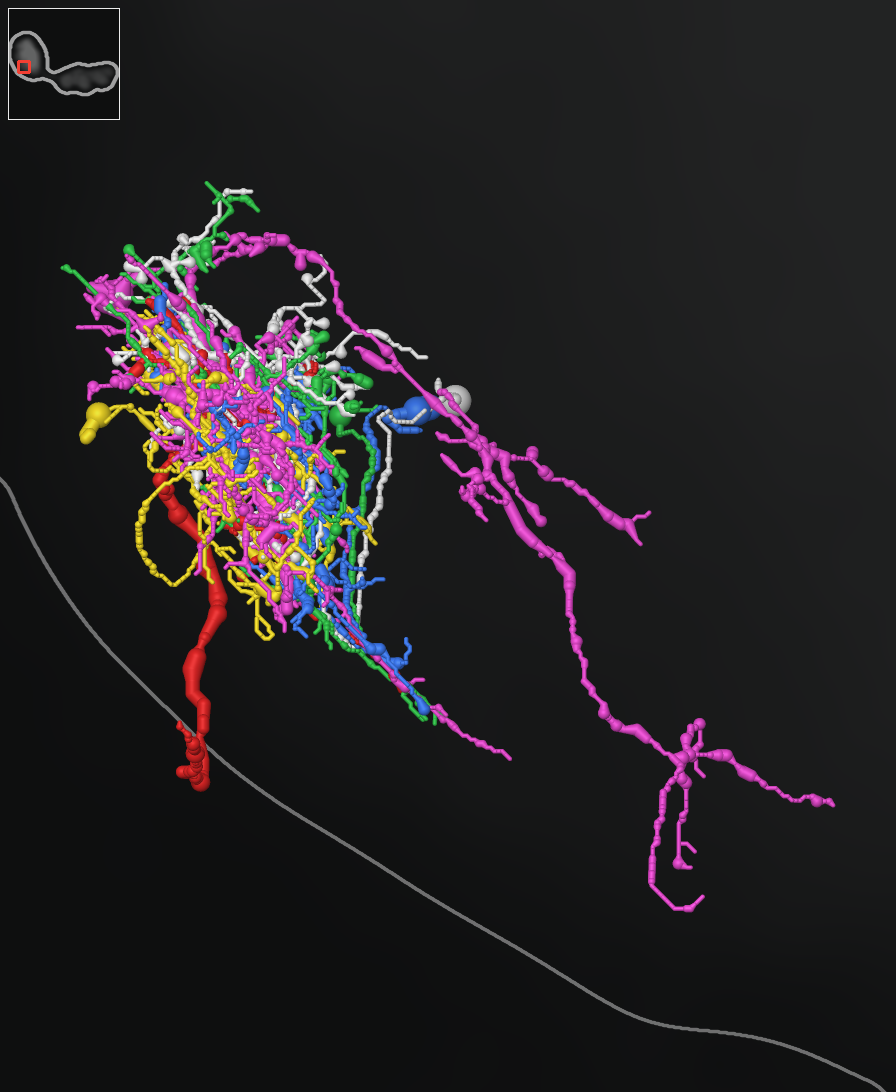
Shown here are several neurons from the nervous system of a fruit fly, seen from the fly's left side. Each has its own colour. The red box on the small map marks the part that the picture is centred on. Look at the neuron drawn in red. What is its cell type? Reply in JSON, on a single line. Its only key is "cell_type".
{"cell_type": "aPhM2b"}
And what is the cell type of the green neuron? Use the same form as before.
{"cell_type": "GNG398"}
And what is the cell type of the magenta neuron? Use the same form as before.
{"cell_type": "GNG172"}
